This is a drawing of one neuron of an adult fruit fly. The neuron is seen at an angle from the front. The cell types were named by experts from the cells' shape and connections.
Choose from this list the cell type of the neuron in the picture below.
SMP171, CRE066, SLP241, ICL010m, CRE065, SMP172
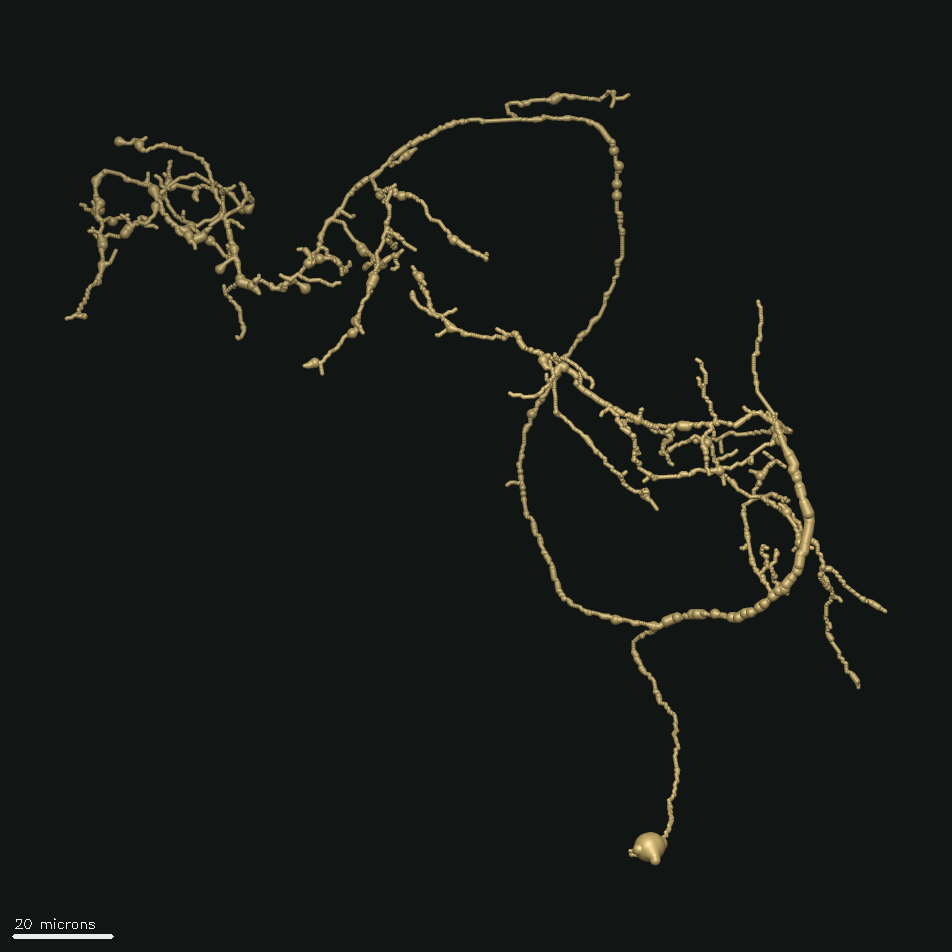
SMP172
